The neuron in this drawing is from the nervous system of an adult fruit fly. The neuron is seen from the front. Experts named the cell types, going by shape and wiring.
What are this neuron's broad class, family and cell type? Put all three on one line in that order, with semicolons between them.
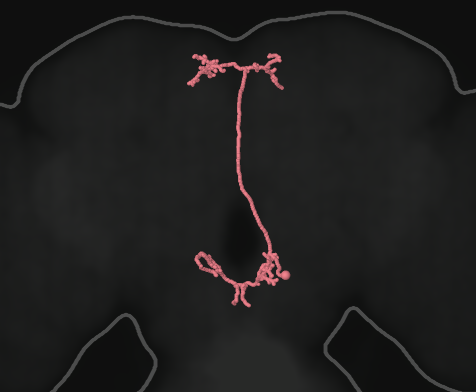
central-brain intrinsic neuron; hemilineage FLAa2; SMP739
